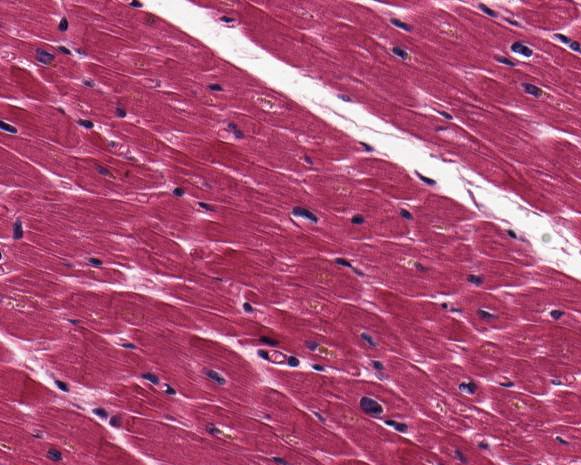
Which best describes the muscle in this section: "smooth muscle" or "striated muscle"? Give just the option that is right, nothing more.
Striated muscle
